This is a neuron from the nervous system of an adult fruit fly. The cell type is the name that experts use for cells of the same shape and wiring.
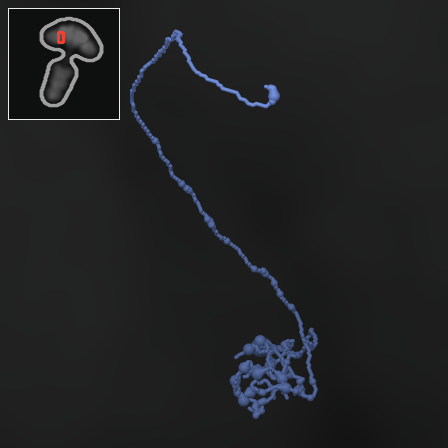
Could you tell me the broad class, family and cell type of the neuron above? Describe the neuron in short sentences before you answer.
It lies in the brain. In this view it is taller than it is wide. It is a visual projection neuron. Its family is LoVP. It is of cell type LoVP13.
